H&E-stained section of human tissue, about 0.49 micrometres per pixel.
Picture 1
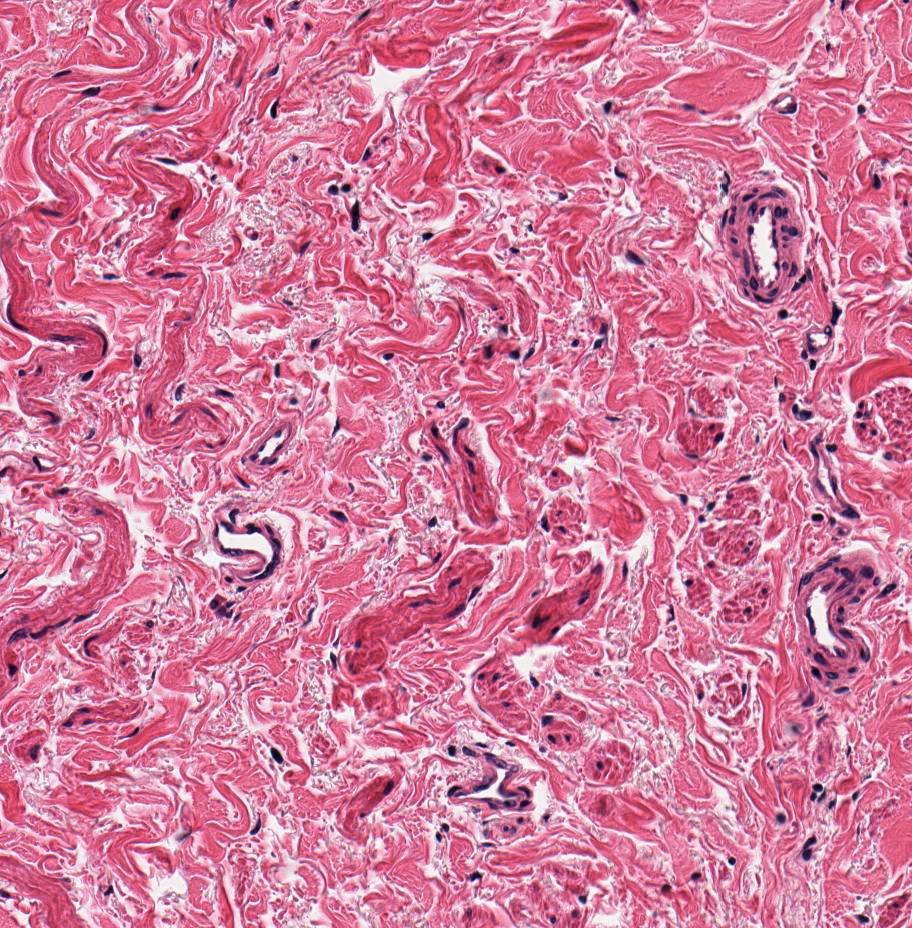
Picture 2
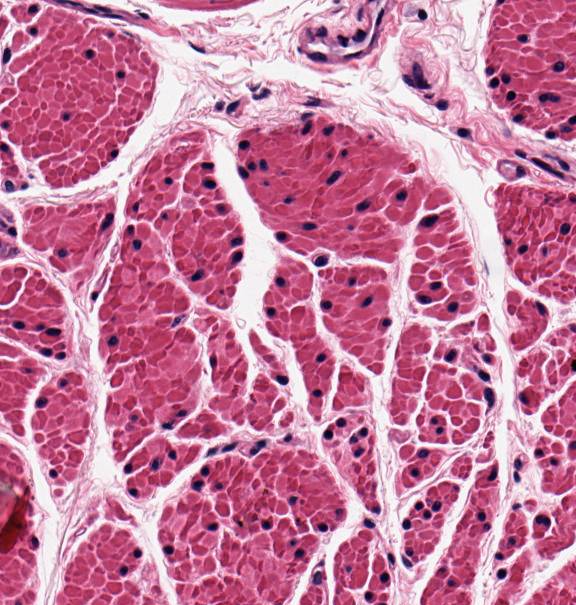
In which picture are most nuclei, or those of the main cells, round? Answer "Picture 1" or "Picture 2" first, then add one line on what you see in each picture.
Picture 2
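Picture 1: Cells are sparse, scattered singly between the bundles, with small dark elongated nuclei.
Picture 2: The nuclei seen within the bundles are small, round and dark-staining.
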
